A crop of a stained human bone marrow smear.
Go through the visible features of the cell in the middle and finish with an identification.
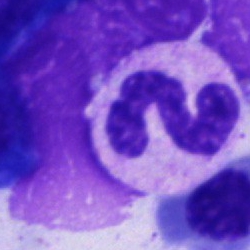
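Start with the outline: it is roughly round. Now look at the nucleus, a single curved band bent into an S shape. Around it, the cytoplasm is a pale lilac-pink. Fine pinkish-violet granules are scattered through that cytoplasm. This is a band neutrophil.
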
